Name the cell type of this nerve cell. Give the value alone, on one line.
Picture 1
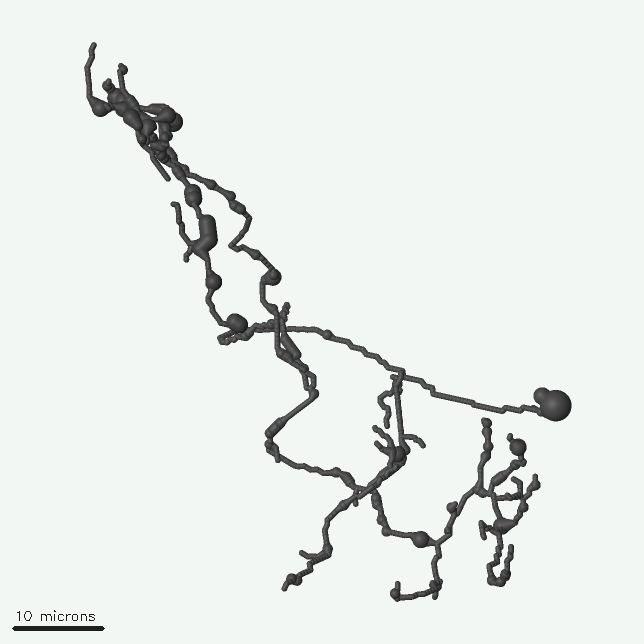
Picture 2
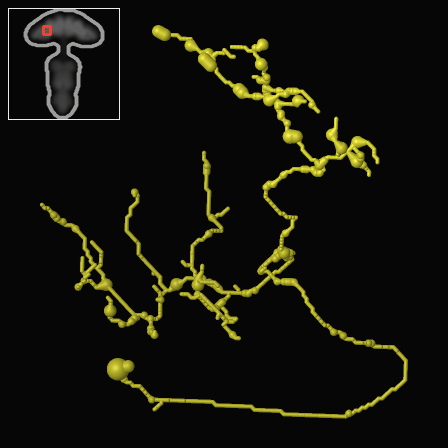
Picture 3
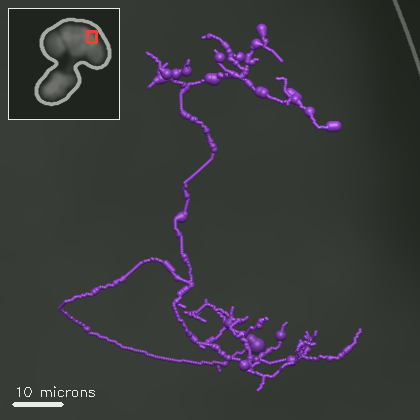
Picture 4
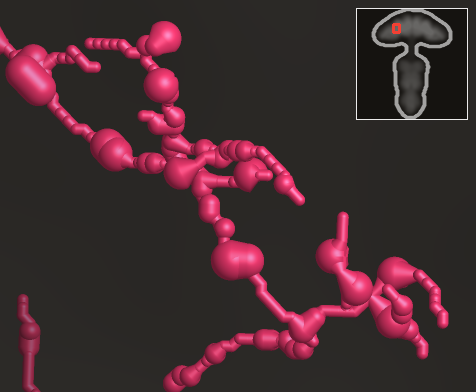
LHPV4i3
